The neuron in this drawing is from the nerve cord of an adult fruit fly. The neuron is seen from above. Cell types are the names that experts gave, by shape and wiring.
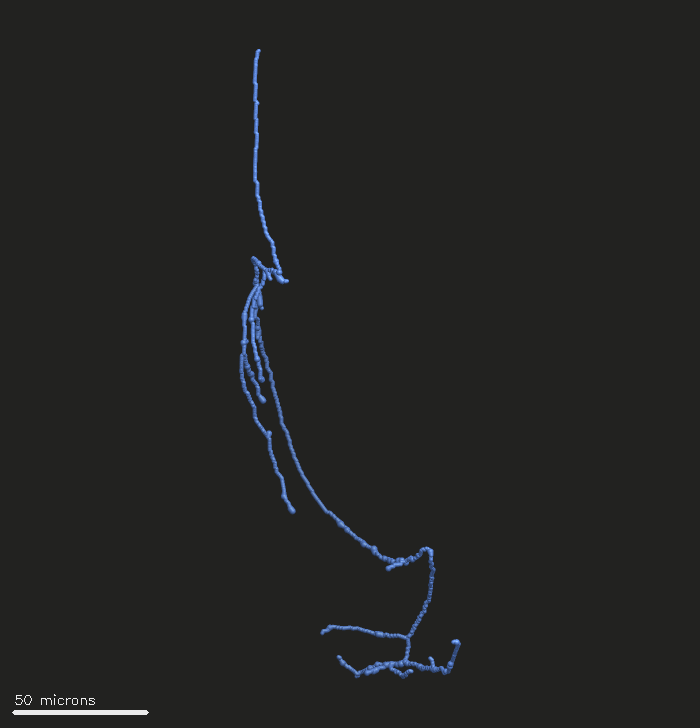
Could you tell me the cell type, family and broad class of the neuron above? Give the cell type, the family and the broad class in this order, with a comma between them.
DNg59, hemilineage MD3, descending neuron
